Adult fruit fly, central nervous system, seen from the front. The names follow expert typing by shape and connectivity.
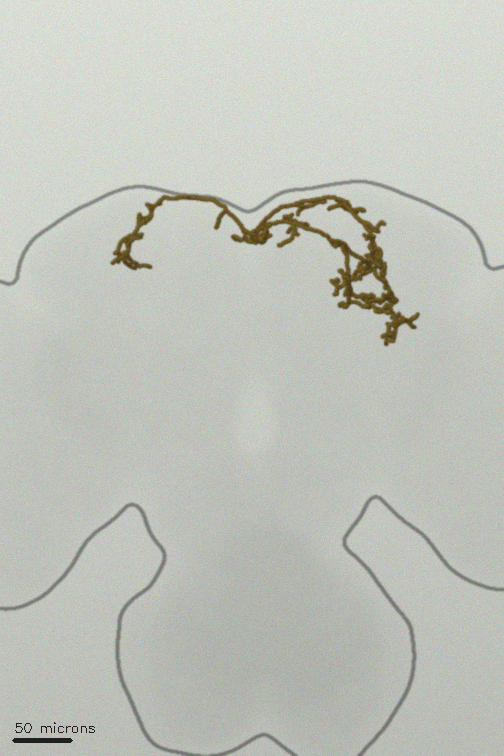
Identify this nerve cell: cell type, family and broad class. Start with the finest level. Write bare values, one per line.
SMP719m
hemilineage SMPad1
central-brain intrinsic neuron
